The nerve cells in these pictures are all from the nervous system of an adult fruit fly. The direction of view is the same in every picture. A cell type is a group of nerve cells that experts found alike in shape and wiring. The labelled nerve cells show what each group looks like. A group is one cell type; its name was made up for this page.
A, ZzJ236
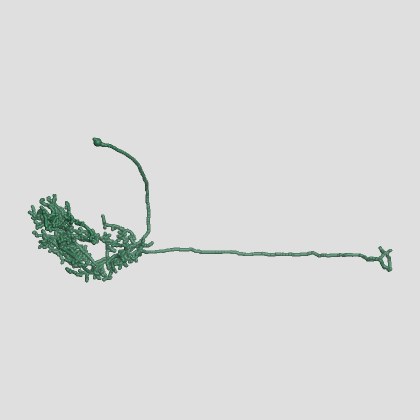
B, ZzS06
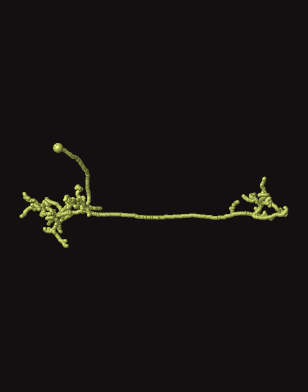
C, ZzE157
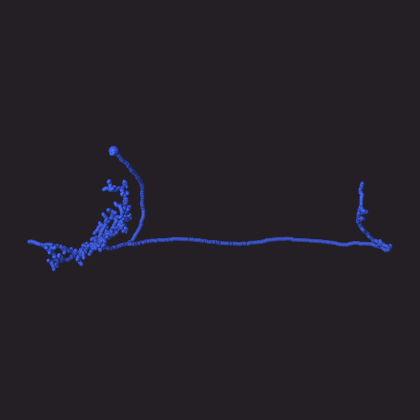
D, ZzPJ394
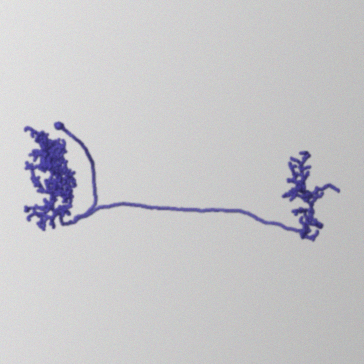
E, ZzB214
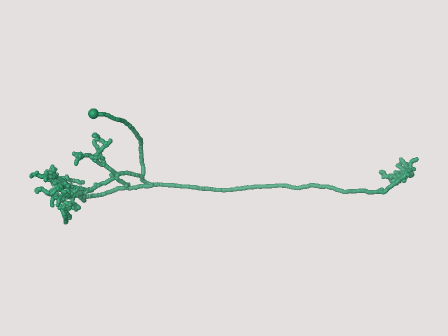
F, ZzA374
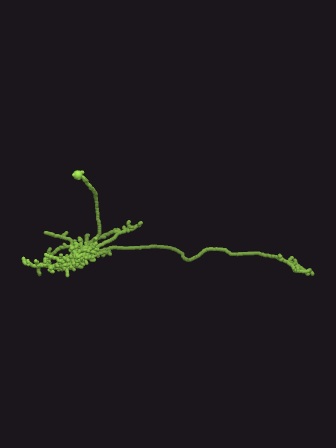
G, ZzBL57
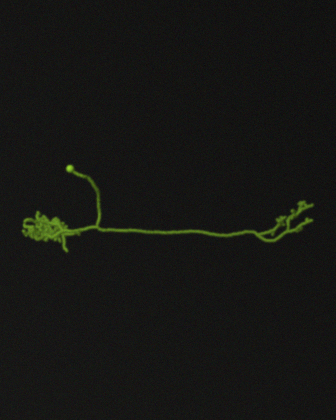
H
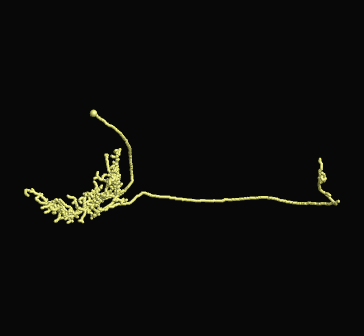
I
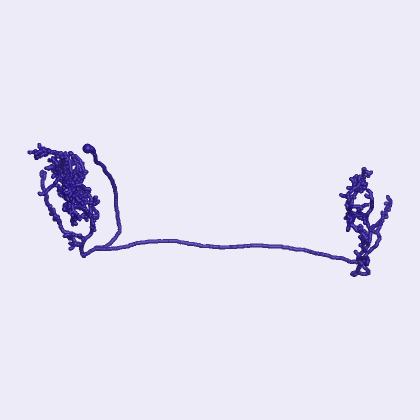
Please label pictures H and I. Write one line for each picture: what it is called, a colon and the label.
H: ZzE157
I: ZzPJ394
